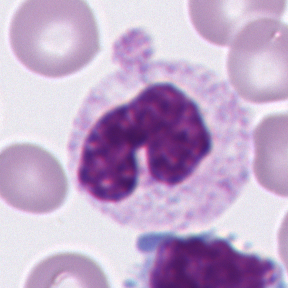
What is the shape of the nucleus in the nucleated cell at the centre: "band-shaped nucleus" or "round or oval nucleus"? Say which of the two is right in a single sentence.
Its nucleus is stretched into a curved band instead of a compact mass, without separate lobes.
